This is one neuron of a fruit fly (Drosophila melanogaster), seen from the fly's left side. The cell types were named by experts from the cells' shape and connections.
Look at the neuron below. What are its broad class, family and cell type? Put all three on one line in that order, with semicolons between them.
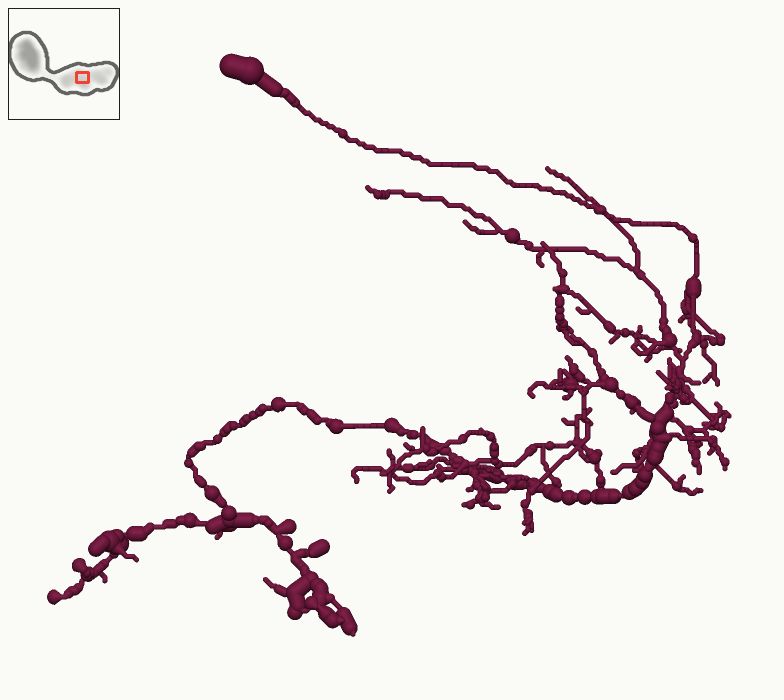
nerve-cord intrinsic neuron; hemilineage 19A; IN19A086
